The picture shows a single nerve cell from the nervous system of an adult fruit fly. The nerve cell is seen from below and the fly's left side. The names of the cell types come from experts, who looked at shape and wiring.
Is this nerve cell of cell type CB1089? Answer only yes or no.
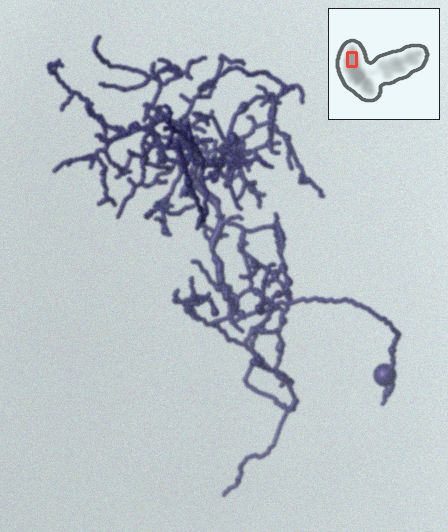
yes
